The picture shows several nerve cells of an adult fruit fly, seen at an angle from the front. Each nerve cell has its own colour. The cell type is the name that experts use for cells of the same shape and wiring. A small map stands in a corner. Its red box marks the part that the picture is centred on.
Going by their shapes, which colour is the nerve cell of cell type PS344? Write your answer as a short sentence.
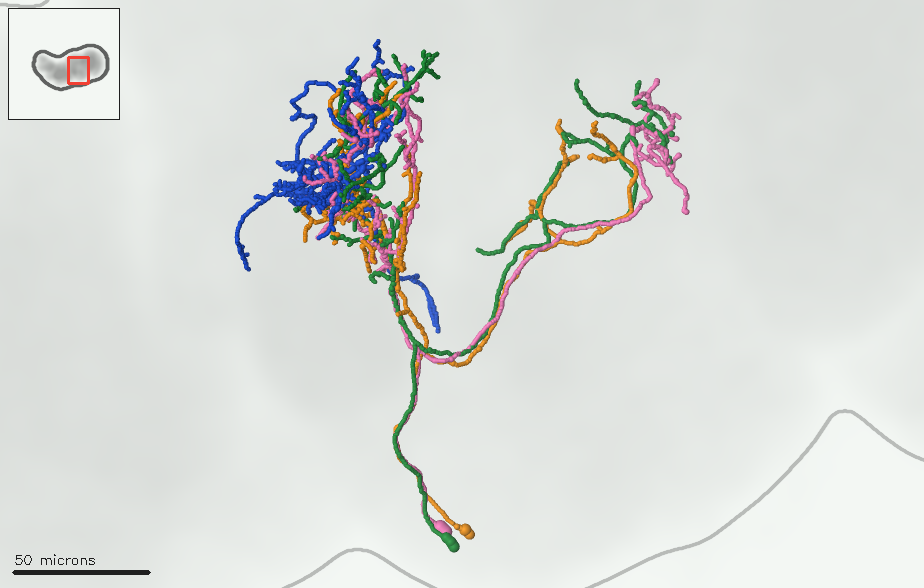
The colour is green.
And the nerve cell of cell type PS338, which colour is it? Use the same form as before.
The colour is pink.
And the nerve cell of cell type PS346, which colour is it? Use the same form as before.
The colour is orange.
